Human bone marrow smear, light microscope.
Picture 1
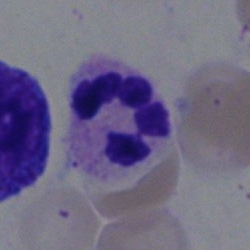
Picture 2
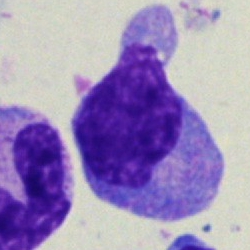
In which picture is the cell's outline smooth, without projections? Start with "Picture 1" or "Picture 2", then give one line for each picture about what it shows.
Picture 1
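In picture 1: The cell outline is roughly round with a smooth edge.
In picture 2: The cell outline is irregular rather than round.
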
